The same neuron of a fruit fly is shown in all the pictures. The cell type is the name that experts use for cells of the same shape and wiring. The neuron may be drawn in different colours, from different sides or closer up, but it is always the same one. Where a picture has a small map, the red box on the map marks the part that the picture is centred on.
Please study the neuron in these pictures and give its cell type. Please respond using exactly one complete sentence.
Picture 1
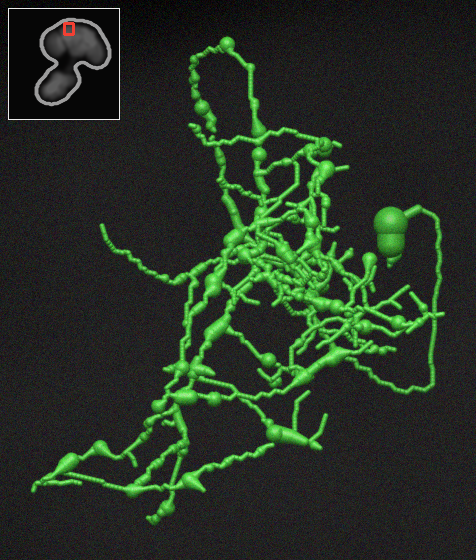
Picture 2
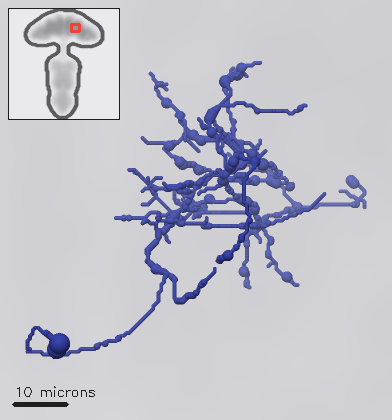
It is SLP289 that names the cell type of this neuron.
